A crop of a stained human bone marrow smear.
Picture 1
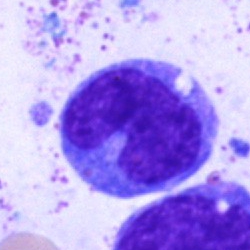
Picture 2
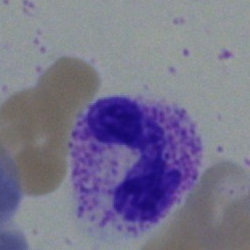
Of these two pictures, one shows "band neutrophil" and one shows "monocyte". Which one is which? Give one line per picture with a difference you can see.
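Picture 1 – monocyte. The nucleus fills most of the cell.
Picture 2 – band neutrophil. The cytoplasm is abundant and pale between its granules.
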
